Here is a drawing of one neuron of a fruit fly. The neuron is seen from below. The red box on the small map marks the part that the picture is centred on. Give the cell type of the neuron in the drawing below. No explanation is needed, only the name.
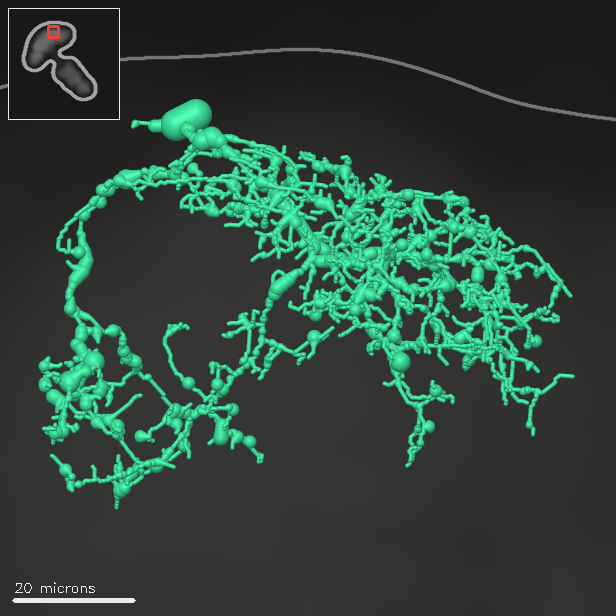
AVLP298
